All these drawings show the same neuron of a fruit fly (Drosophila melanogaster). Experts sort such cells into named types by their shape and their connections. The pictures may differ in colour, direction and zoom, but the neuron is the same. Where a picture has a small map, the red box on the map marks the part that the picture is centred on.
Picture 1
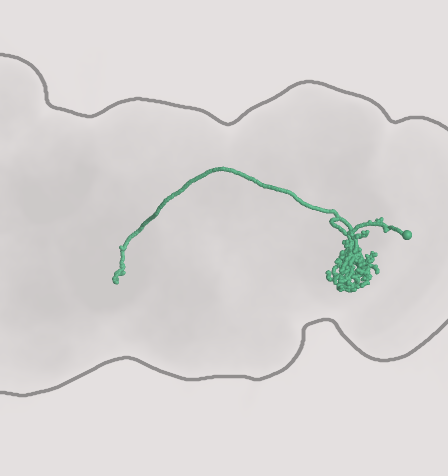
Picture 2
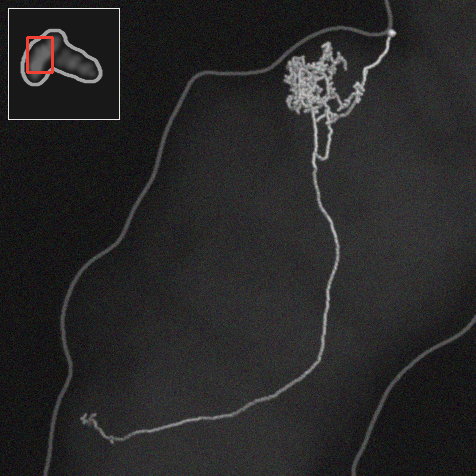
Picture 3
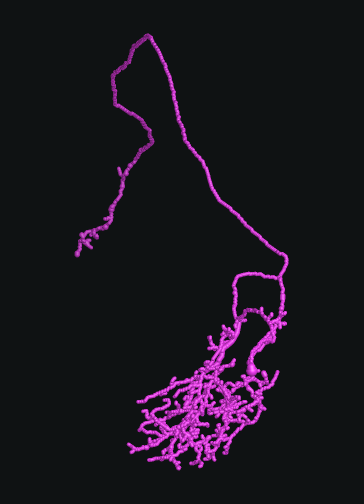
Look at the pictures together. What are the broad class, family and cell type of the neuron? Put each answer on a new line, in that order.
central-brain intrinsic neuron
hemilineage VLPl2_medial
AVLP194_b1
